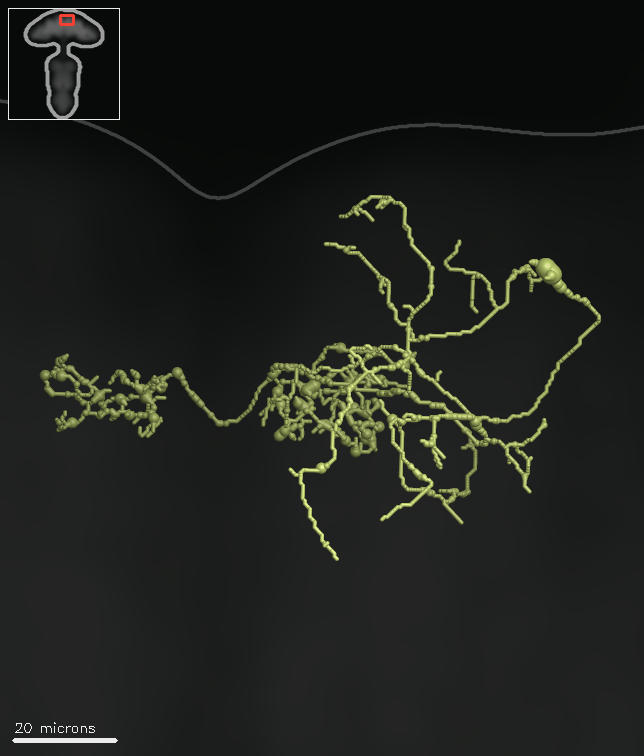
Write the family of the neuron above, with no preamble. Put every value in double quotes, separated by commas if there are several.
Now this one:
"class DAN"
